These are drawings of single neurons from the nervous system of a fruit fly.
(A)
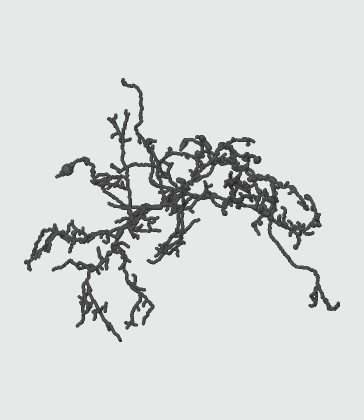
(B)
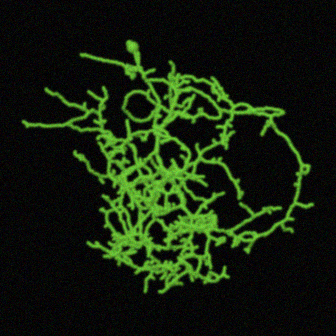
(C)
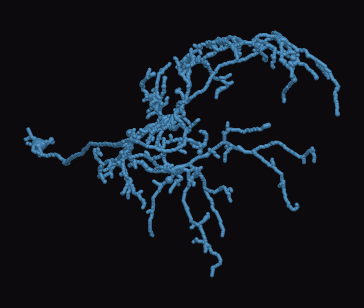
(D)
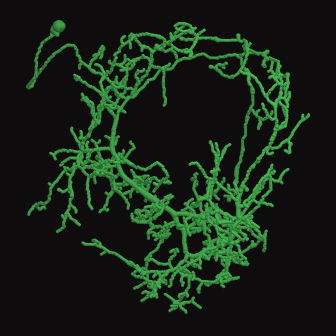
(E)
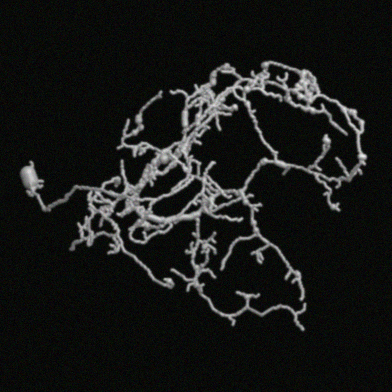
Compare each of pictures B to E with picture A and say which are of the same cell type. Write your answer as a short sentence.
Picture C and picture E are of the same cell type.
